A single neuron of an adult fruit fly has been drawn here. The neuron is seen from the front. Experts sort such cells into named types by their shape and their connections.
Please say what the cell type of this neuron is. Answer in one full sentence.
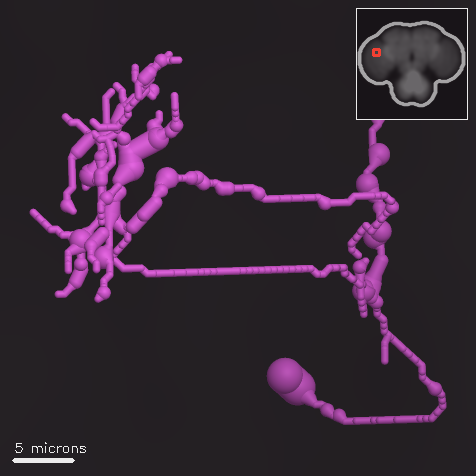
This neuron is a member of the T4d cell type.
